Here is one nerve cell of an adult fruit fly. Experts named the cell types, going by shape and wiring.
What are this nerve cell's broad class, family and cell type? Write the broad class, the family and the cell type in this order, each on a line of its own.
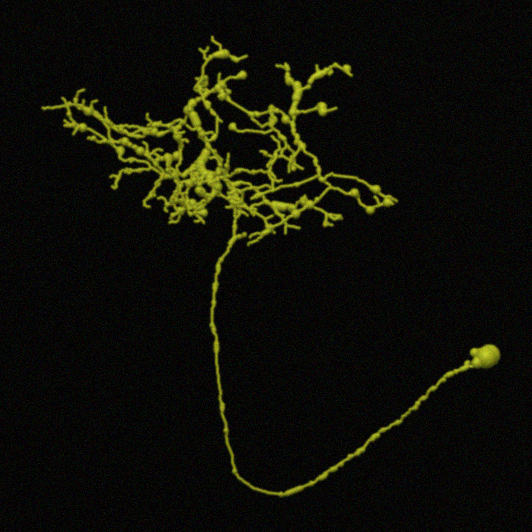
central-brain intrinsic neuron
hemilineage MD3
AMMC031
